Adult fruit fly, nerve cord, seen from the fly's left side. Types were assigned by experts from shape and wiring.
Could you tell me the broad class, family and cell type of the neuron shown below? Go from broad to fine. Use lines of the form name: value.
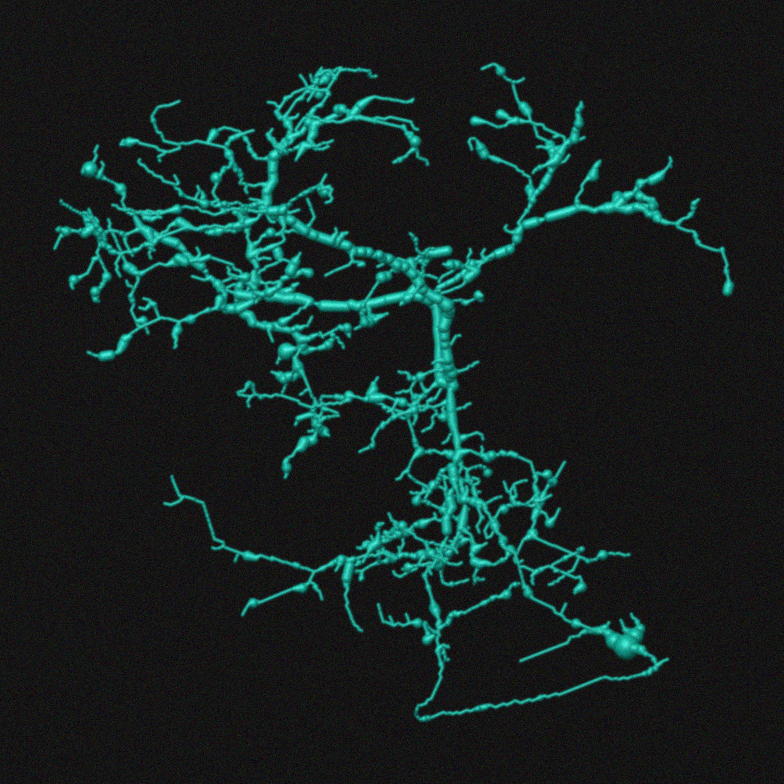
broad class: nerve-cord intrinsic neuron
family: hemilineage 13A
cell type: IN13A018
